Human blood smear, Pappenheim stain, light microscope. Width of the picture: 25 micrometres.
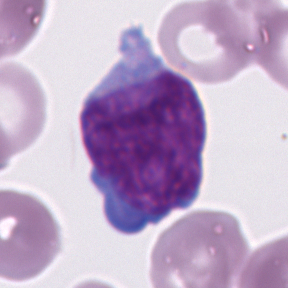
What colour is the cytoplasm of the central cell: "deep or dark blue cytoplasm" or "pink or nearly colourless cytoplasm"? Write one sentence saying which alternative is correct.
A strongly blue cytoplasm belongs to this cell.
